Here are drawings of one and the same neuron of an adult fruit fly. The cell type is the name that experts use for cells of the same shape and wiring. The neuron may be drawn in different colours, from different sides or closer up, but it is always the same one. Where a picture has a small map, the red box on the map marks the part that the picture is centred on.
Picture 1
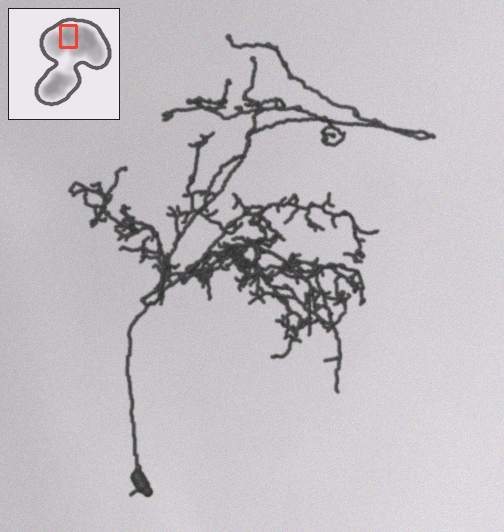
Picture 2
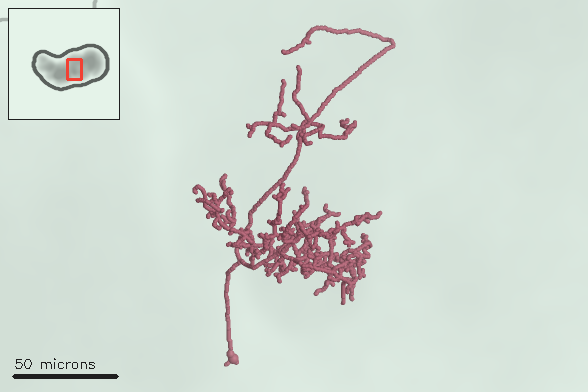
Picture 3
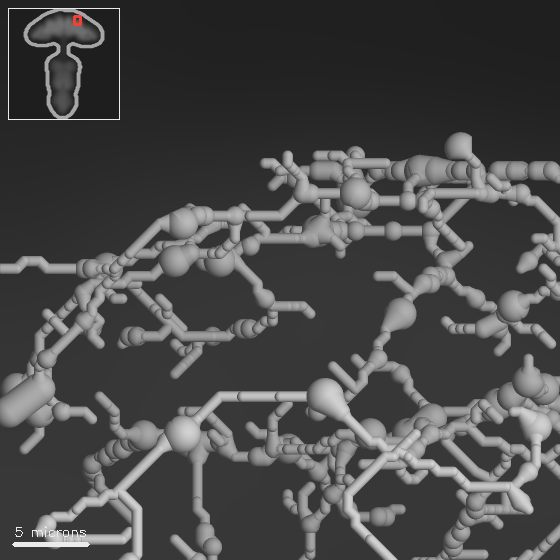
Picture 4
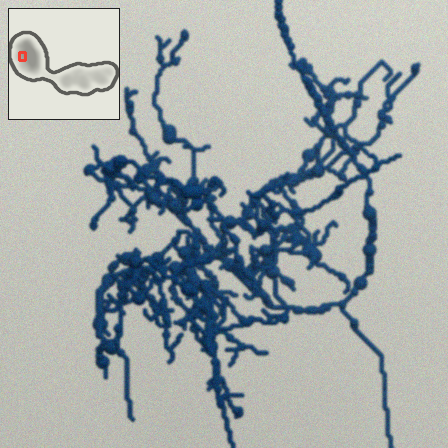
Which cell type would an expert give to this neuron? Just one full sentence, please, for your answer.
It is AVLP115 that is the cell type of the neuron.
